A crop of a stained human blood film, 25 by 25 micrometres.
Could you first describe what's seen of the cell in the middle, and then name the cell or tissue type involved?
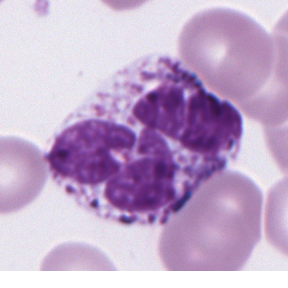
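Coarse dark purple granules lie scattered through pale, almost colourless cytoplasm. The nucleus is split into at least three separate lobes, and its chromatin stains deep purple and appears condensed. Overall, the cell measures about 18 by 14 micrometres. This is a basophil.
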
